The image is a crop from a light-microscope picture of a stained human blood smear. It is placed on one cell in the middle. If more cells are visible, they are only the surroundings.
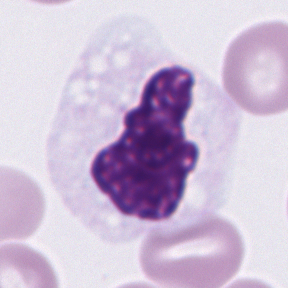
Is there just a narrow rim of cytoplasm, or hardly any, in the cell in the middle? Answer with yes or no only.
No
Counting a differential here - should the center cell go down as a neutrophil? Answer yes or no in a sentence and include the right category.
Yes, the cell lying in the centre of the crop is identified as a neutrophil.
